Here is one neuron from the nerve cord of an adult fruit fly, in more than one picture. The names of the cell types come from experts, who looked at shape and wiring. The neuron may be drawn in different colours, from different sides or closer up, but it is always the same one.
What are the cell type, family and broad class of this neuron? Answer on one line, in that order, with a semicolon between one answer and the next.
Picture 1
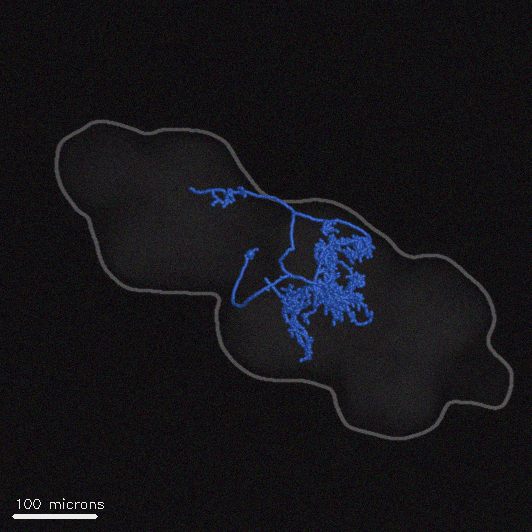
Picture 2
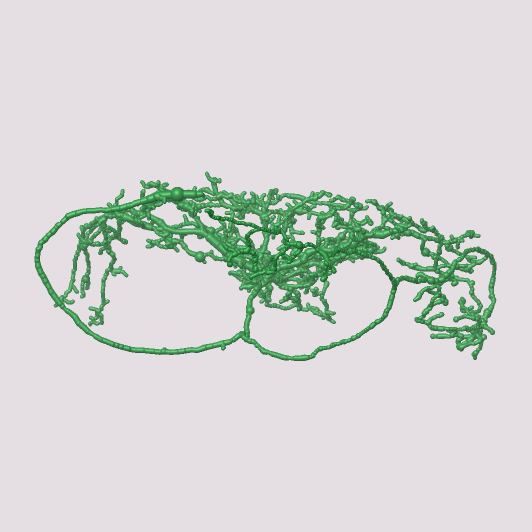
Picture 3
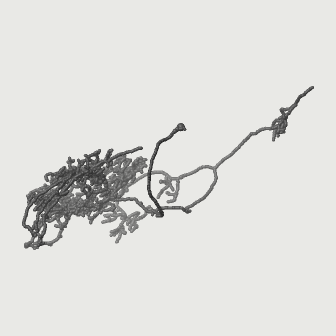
dMS5; hemilineage 19B; nerve-cord intrinsic neuron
